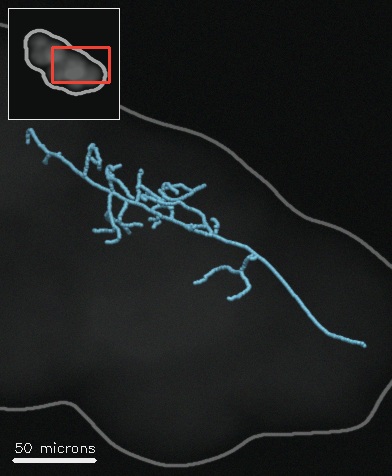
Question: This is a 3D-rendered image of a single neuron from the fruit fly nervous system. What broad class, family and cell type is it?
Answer: descending neuron; DNp; DNp03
